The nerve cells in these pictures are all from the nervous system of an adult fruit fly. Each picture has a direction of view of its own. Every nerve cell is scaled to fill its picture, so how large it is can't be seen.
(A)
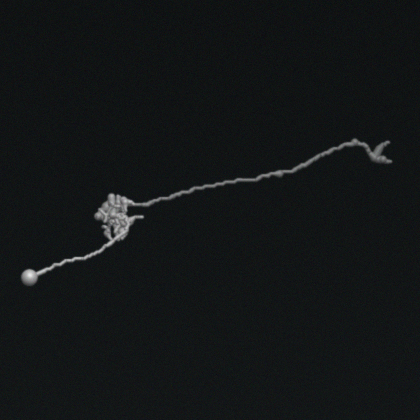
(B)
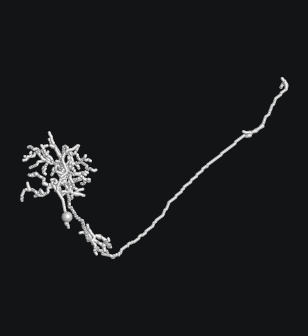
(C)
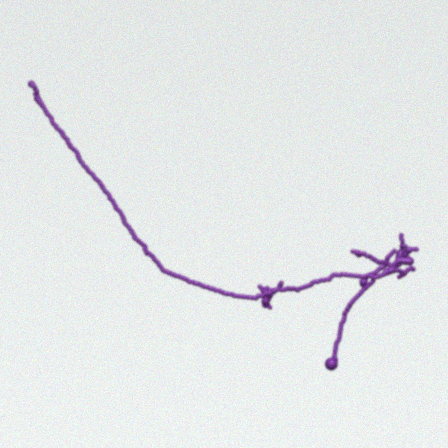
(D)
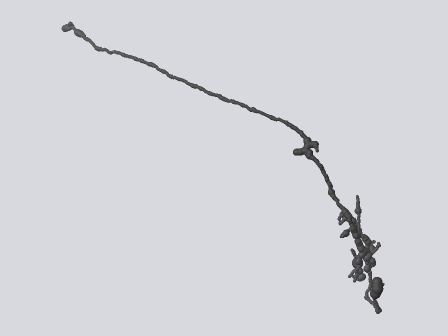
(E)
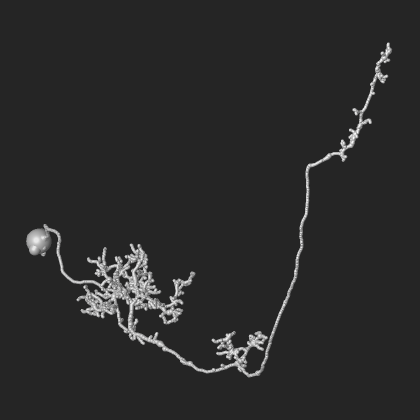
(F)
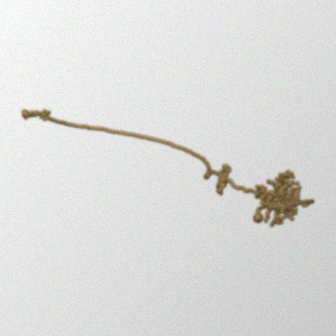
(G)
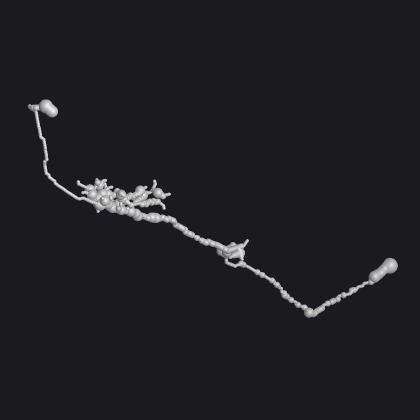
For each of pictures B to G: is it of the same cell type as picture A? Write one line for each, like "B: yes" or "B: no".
B: no
C: yes
D: yes
E: no
F: no
G: yes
